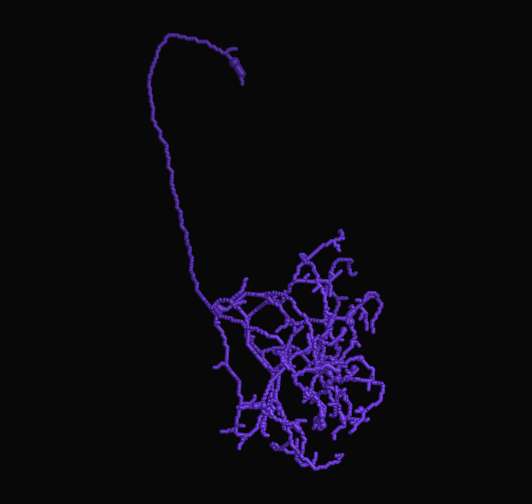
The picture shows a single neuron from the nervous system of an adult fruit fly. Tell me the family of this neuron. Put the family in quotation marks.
"hemilineage SLPal3_and_SLPal4_dorsal"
